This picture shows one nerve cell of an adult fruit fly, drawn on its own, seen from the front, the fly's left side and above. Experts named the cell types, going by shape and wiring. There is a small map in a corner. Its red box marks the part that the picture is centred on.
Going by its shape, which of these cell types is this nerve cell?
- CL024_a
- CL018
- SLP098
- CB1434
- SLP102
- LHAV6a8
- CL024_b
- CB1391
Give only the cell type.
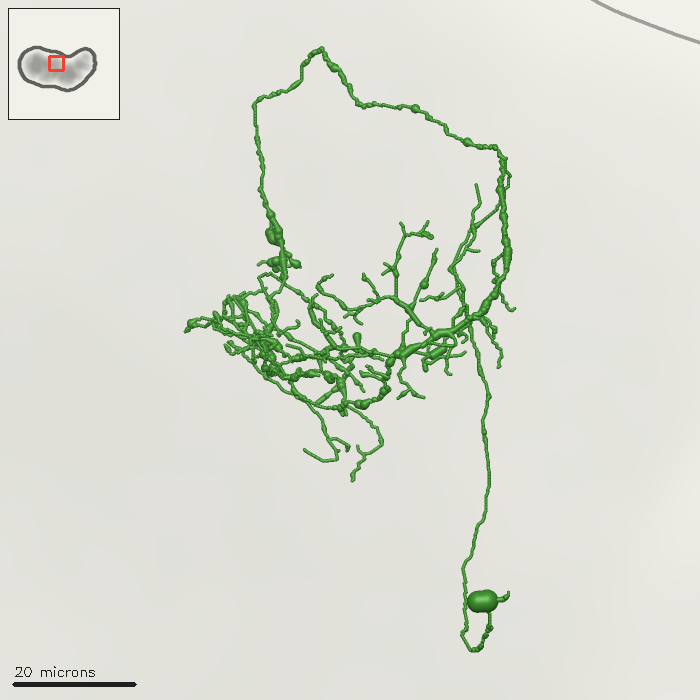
CL024_b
